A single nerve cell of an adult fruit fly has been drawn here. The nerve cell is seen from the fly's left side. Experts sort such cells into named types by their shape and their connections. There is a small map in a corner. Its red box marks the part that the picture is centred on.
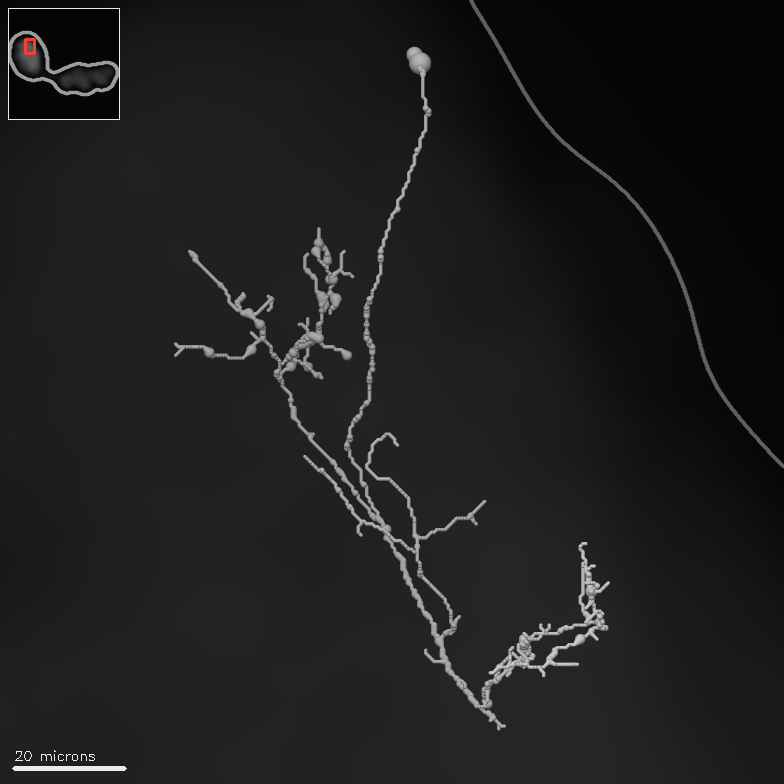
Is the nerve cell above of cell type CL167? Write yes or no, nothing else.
no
